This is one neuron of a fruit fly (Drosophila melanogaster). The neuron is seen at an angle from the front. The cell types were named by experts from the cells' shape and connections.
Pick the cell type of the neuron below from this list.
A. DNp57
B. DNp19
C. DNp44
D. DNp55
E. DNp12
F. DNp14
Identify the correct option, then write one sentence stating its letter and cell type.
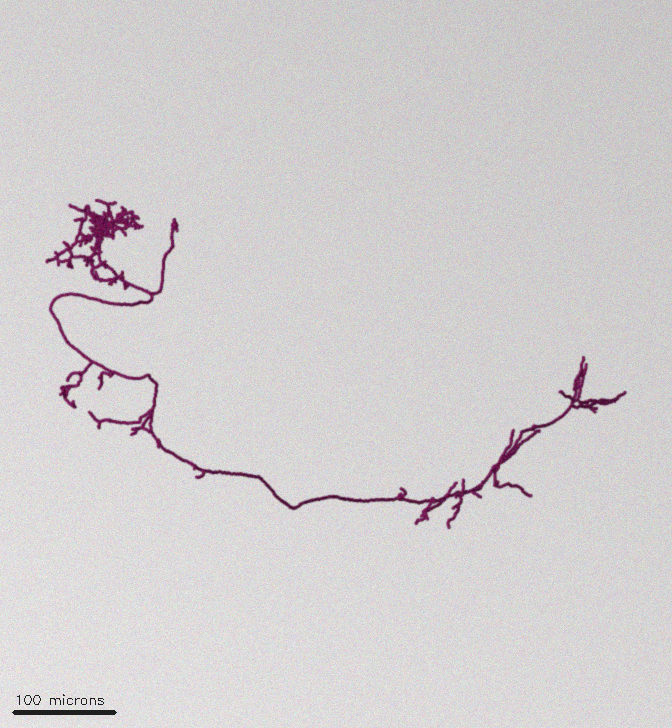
The type of cell that the neuron represents is DNp44, option C.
